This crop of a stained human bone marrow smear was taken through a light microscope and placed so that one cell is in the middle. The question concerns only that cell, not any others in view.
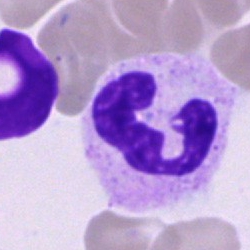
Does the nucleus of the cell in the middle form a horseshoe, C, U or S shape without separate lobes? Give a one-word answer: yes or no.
Yes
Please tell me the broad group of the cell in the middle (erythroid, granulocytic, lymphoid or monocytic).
granulocytic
